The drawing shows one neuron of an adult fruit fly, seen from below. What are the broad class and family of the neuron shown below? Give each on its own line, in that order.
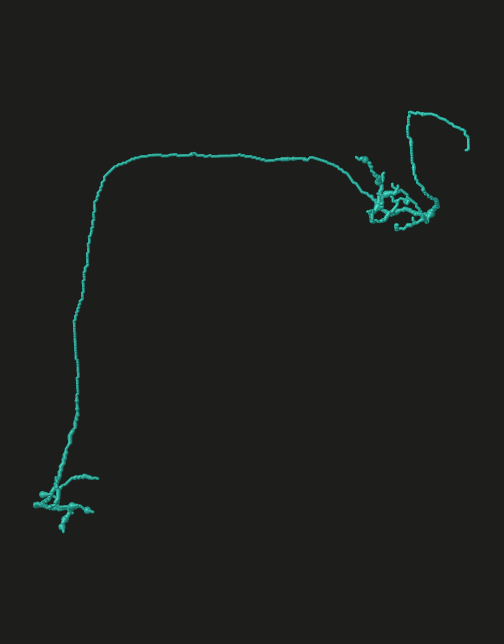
sensory neuron entering the brain
class olfactory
